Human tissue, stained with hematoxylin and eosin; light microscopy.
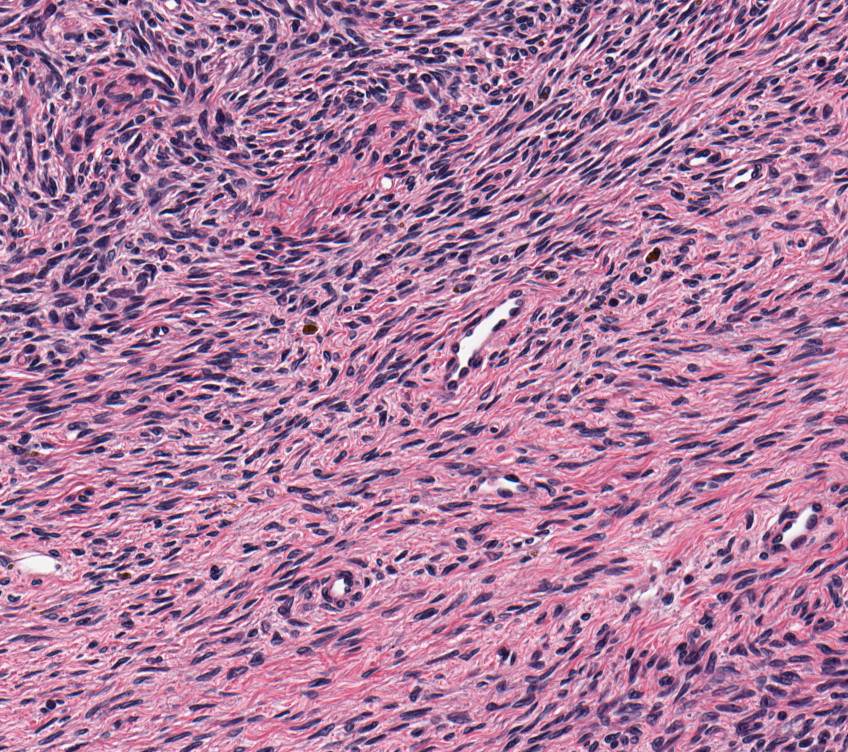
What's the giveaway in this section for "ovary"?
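Starting with what fits the ovary, densely packed spindle cells fill the whole field in short intersecting fascicles.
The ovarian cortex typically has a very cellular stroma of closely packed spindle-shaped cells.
Looking closer, their nuclei are elongated, dark-staining and tapered, some slightly wavy, and the scant, pale pink cytoplasm shows indistinct cell borders. I notice the crowding is uneven, too: the upper left is more crowded with dark nuclei than the lower part.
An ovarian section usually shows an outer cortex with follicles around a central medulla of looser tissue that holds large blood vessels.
That layout is not what this field offers, since spindle cells fill all of it.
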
